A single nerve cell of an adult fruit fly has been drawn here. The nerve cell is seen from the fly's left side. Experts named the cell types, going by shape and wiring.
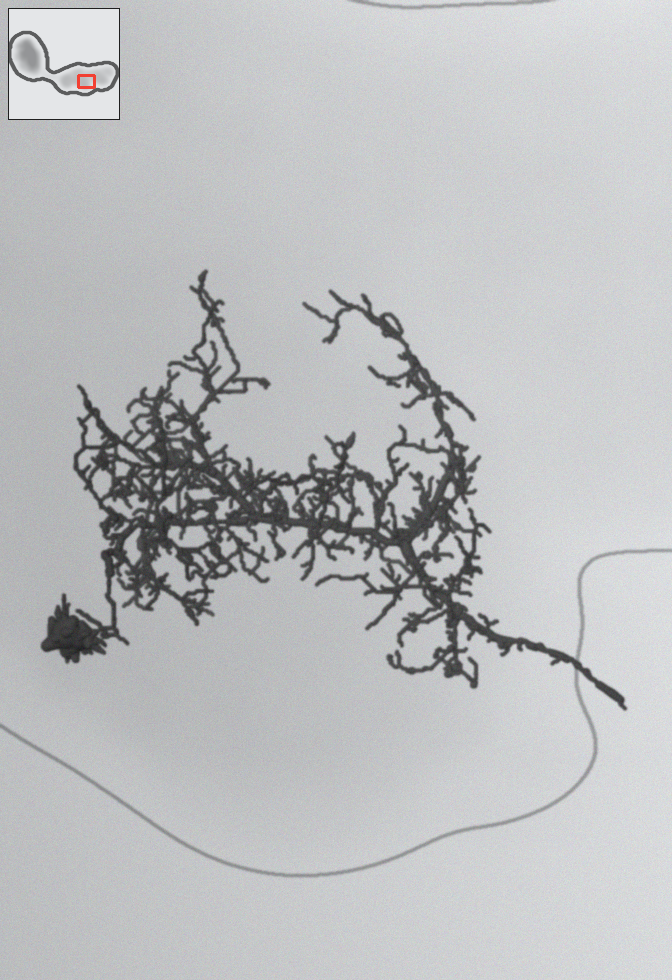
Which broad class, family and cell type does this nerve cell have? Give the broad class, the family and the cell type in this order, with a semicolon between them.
motor neuron of the nerve cord; hemilineage 15B; Acc. ti flexor MN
